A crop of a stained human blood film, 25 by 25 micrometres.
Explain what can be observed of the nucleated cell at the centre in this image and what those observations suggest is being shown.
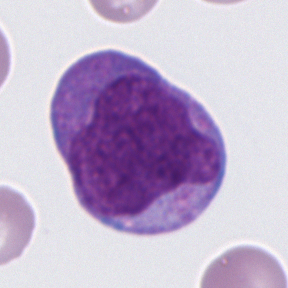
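Red cells lie around the nucleated cell at the centre, but none touches it. Its chromatin has a fine, lacy pattern without coarse dark clumps. Fine, faint pinkish-purple granules are scattered through the cytoplasm. It is an atypical promyelocyte.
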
